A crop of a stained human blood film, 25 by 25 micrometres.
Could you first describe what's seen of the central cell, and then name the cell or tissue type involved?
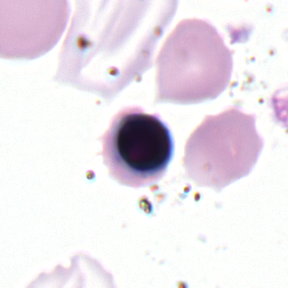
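The nucleus is positioned off-centre, toward the upper right of the cell. Its chromatin is dense and almost black, without a visible pattern, and no nucleoli are seen. The cytoplasm contains no granules. The cell is a normoblast.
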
